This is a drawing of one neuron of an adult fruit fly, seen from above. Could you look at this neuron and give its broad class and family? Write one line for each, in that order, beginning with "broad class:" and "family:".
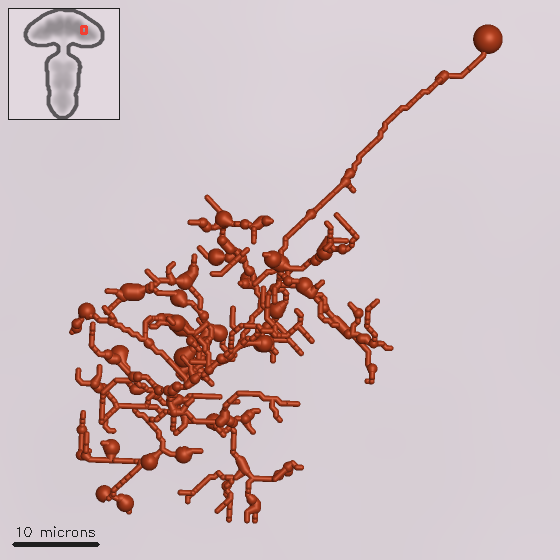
broad class: optic-lobe intrinsic neuron
family: Cm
